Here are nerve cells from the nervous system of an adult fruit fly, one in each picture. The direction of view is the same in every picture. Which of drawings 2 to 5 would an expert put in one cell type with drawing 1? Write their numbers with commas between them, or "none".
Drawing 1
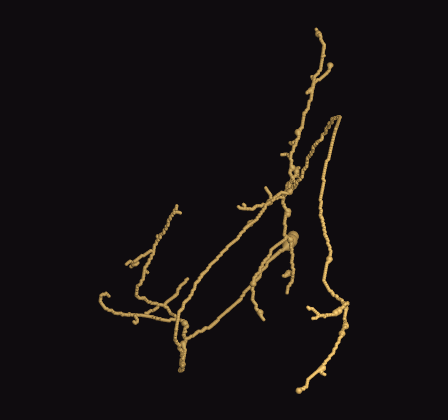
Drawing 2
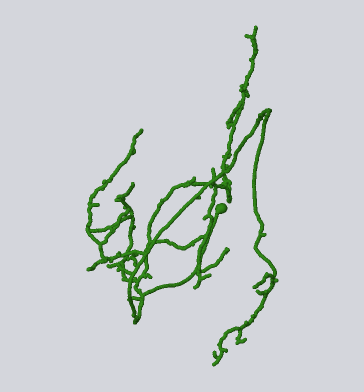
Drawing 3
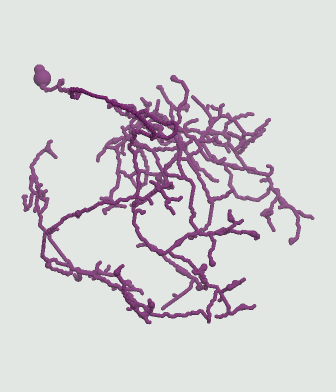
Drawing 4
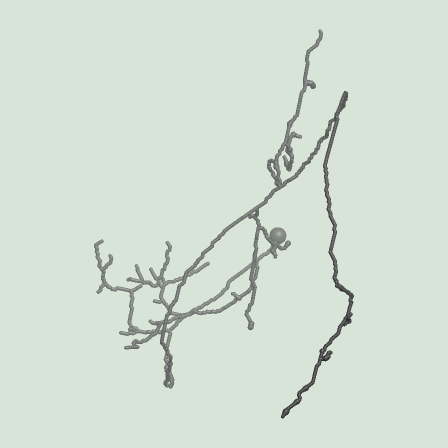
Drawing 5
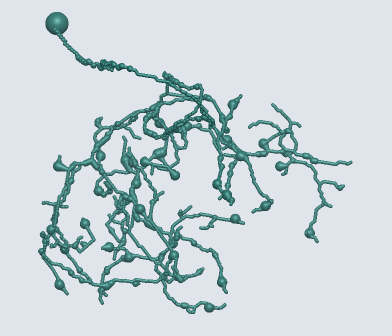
2, 4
